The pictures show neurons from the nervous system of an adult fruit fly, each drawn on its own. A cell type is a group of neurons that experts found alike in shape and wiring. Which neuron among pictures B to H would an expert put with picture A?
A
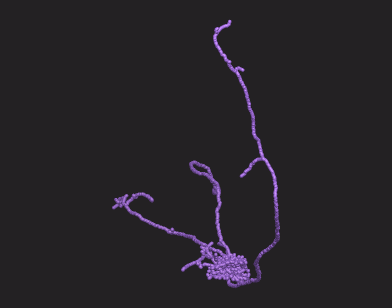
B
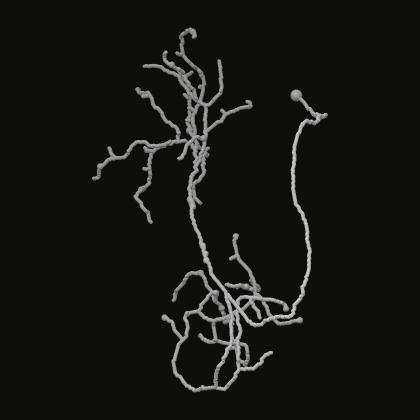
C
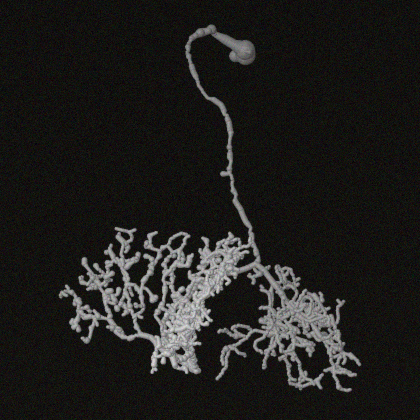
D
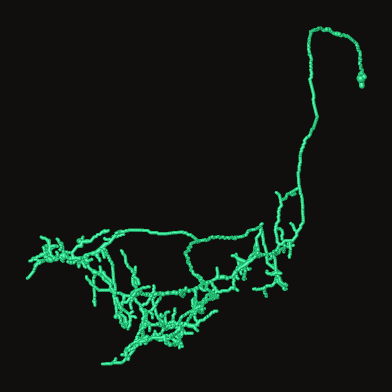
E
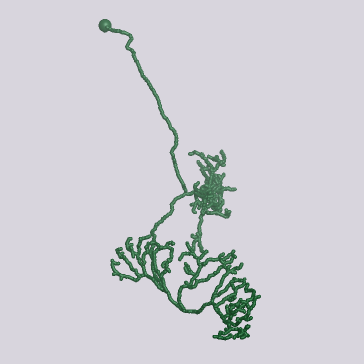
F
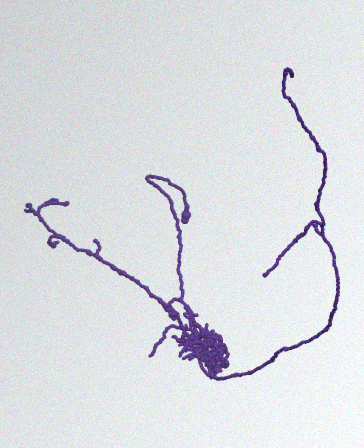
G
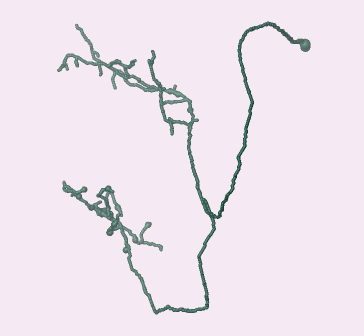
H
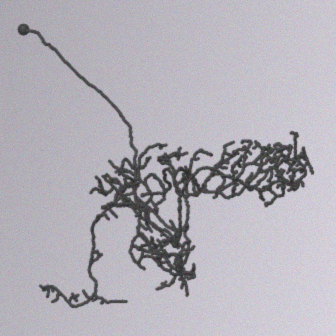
F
